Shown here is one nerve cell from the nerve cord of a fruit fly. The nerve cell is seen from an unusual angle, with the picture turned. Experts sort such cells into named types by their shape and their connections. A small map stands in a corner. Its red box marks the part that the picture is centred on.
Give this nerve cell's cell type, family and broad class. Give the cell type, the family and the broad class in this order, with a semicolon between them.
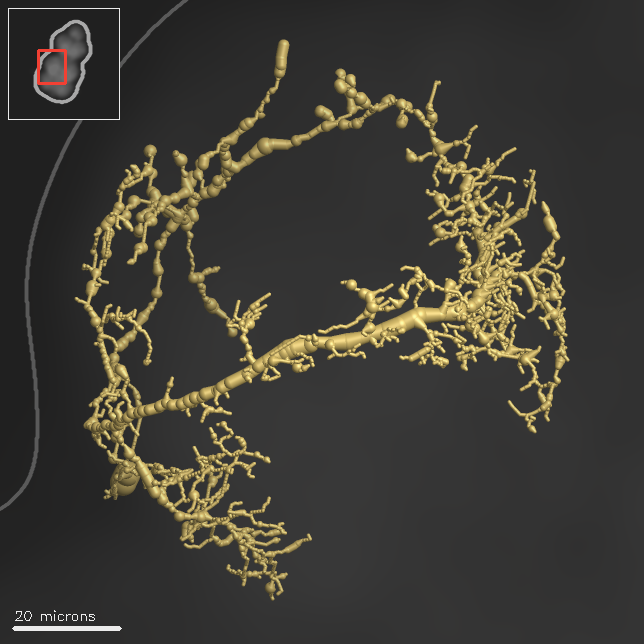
IN08A012; hemilineage 08A; nerve-cord intrinsic neuron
